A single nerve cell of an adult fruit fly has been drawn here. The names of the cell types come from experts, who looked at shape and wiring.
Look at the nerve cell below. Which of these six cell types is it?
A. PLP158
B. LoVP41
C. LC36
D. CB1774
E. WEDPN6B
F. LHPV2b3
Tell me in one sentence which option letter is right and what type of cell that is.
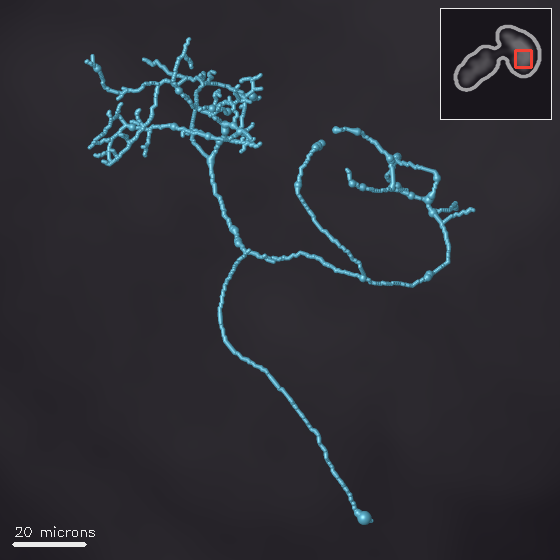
The neuron is categorized as cell type PLP158, option A.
